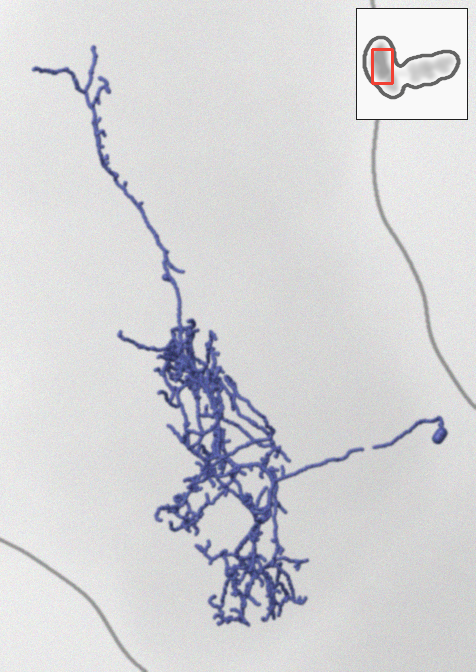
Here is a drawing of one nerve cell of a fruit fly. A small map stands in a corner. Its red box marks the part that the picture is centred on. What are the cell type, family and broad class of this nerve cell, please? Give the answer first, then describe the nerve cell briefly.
The cell type is AVLP735m. Its family is hemilineage DL2_ventral. This is a central-brain intrinsic neuron. It lies in the brain. Dozens of branch ends can be seen.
